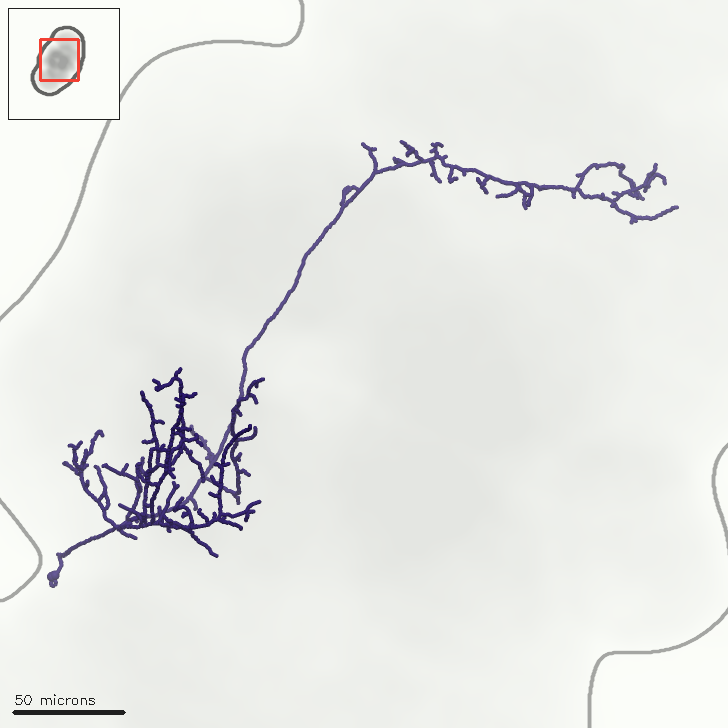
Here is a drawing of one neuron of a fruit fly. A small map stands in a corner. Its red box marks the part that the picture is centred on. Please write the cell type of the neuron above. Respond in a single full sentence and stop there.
This neuron has been assigned cell type GNG461.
